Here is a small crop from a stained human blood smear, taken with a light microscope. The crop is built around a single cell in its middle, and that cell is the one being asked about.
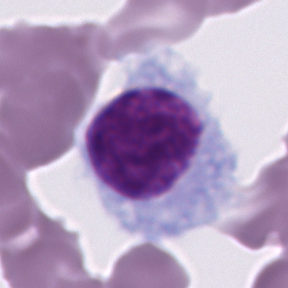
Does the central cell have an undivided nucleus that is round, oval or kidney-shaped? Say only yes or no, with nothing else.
Yes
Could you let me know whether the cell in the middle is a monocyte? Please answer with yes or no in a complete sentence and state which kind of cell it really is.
No, the cell in the middle is a hairy cell, not a monocyte.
